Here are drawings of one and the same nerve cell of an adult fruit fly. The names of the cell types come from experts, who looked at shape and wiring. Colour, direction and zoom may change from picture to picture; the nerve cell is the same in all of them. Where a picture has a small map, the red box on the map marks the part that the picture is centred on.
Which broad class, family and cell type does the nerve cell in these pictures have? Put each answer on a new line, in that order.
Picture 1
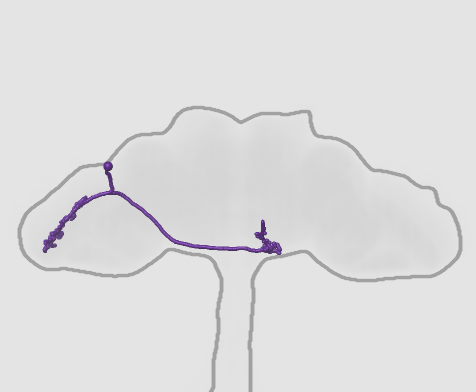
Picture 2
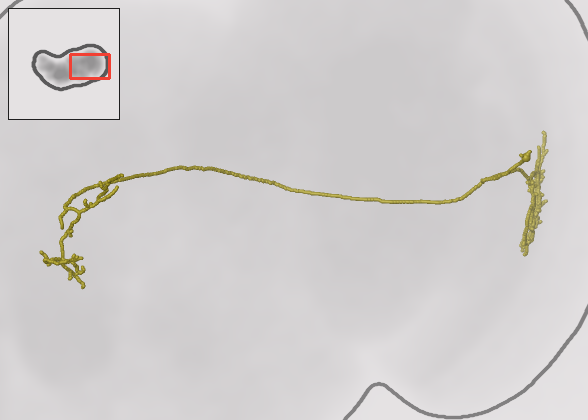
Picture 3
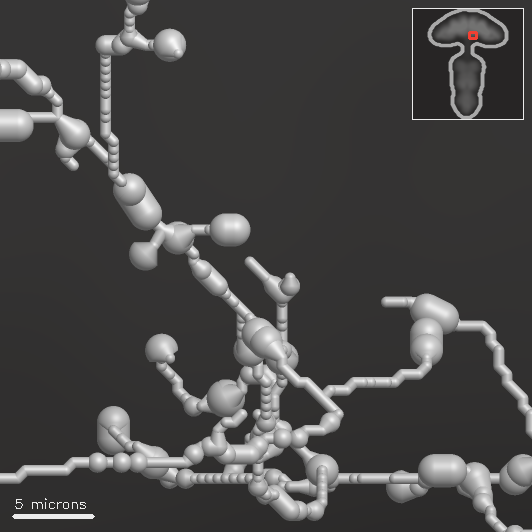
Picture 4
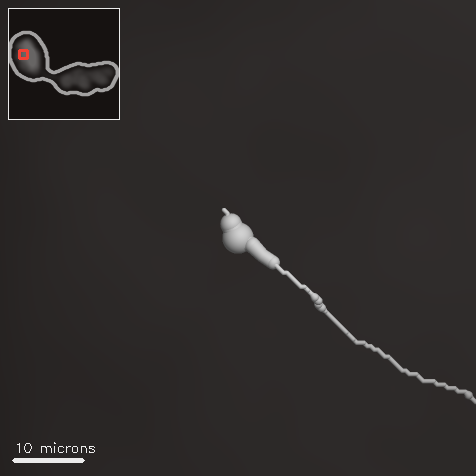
visual projection neuron
hemilineage VPNl&d1_lateral
MeVP54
